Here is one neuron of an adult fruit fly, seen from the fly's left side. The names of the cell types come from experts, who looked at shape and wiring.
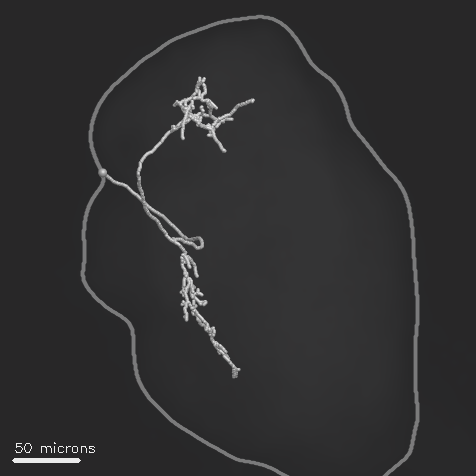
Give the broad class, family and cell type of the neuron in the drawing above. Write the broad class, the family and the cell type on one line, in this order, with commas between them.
central-brain intrinsic neuron, hemilineage CREa1_ventral, mAL_m3c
